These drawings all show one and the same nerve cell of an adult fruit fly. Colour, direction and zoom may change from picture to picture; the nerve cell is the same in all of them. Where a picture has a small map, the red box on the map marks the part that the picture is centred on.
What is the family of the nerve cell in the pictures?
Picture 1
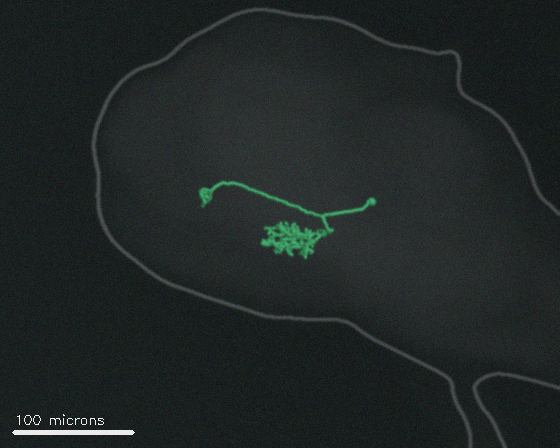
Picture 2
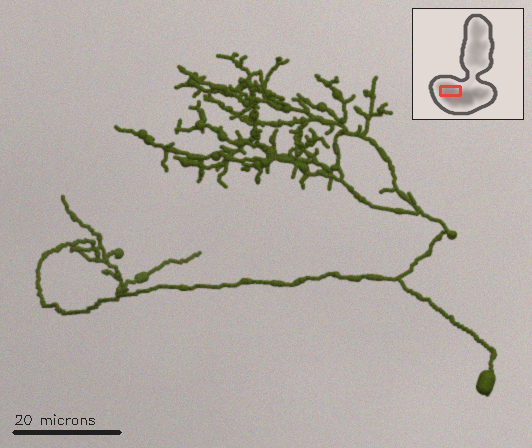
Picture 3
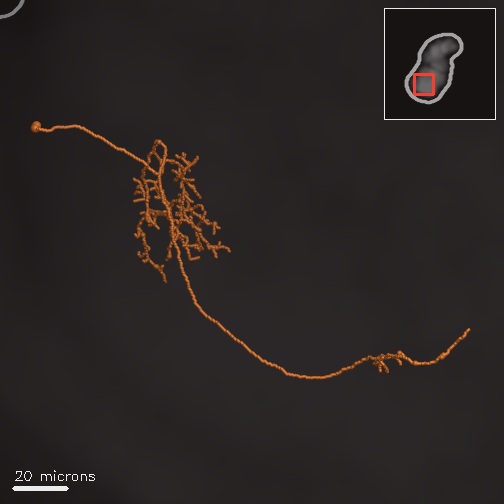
LoVP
